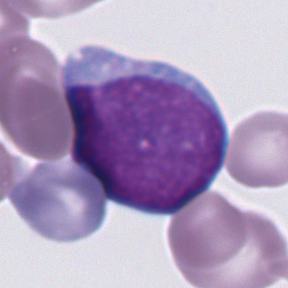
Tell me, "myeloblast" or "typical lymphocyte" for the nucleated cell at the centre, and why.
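It's a myeloblast. What decides it is the chromatin: fine and evenly spread, without coarse clumps.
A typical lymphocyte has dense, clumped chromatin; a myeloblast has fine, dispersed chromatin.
Apart from that, the nucleus fills most of the cell, leaving a narrow rim of cytoplasm widest at the top, and a few small pale spots lie near the middle of the nucleus.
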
